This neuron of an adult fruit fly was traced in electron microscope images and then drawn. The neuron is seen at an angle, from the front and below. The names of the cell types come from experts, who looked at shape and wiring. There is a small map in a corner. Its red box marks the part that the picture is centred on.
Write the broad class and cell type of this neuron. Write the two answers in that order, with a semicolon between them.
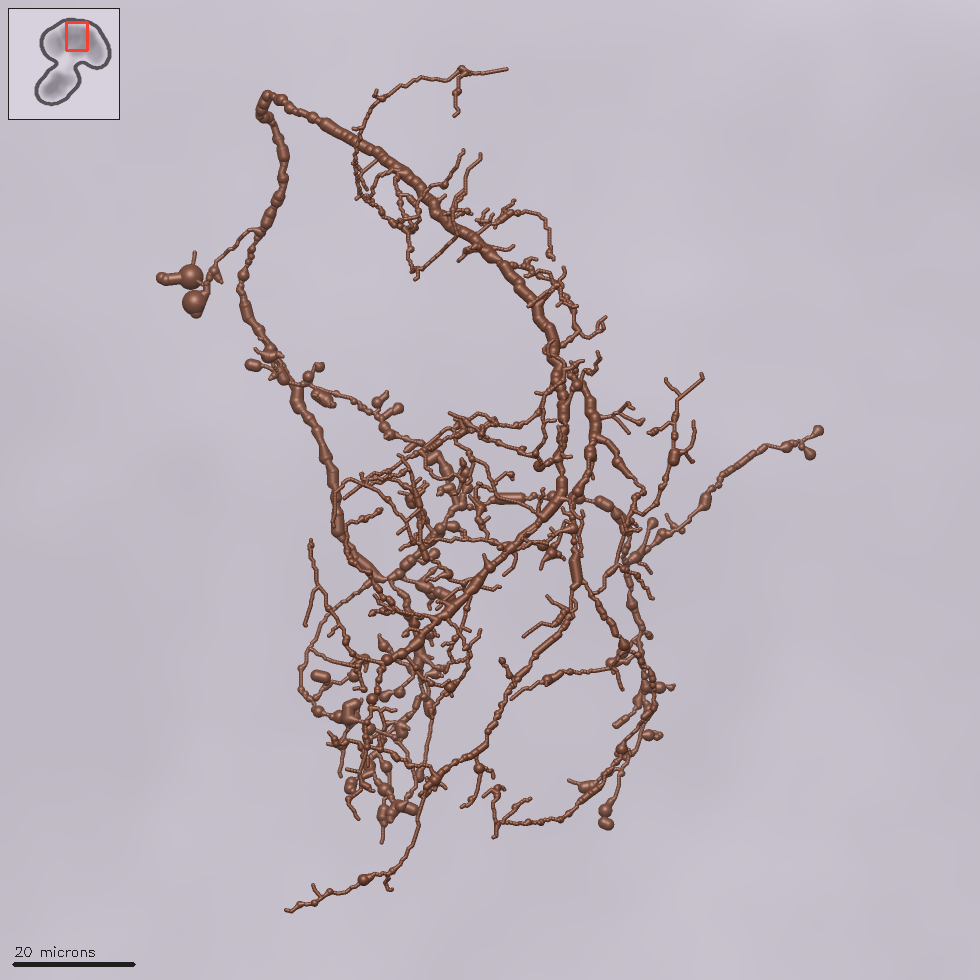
central-brain intrinsic neuron; IB048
